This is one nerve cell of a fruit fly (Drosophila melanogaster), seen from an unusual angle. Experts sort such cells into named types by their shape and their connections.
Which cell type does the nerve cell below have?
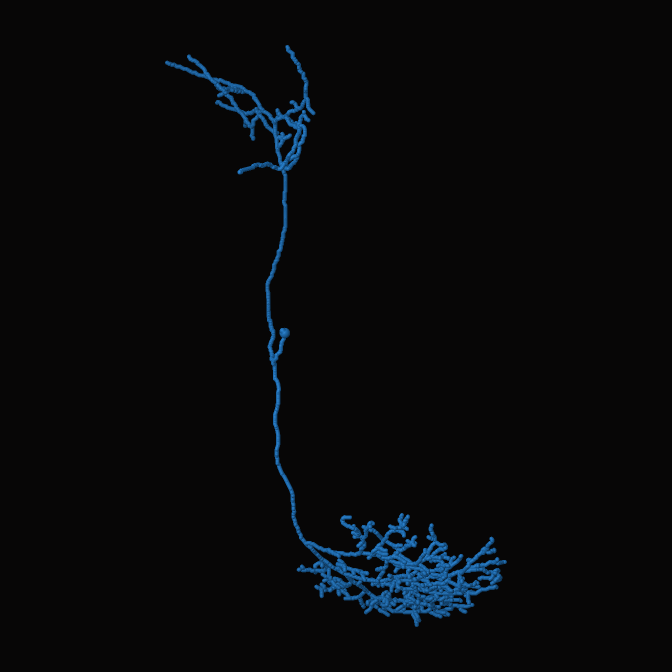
MeVP21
